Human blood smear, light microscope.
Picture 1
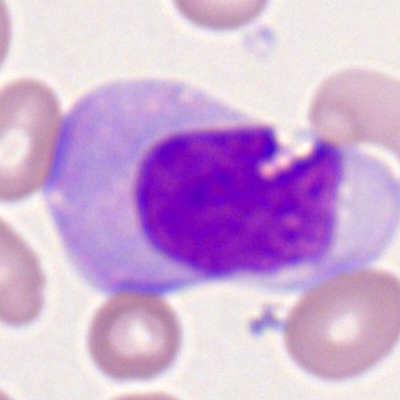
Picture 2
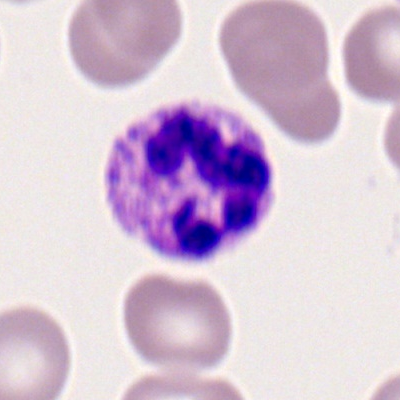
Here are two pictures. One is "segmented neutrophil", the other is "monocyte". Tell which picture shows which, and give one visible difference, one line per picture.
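Picture 1 shows a monocyte: No granules are visible in the cytoplasm.
Picture 2 shows a segmented neutrophil: Pink-violet granules are scattered throughout the cytoplasm.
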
